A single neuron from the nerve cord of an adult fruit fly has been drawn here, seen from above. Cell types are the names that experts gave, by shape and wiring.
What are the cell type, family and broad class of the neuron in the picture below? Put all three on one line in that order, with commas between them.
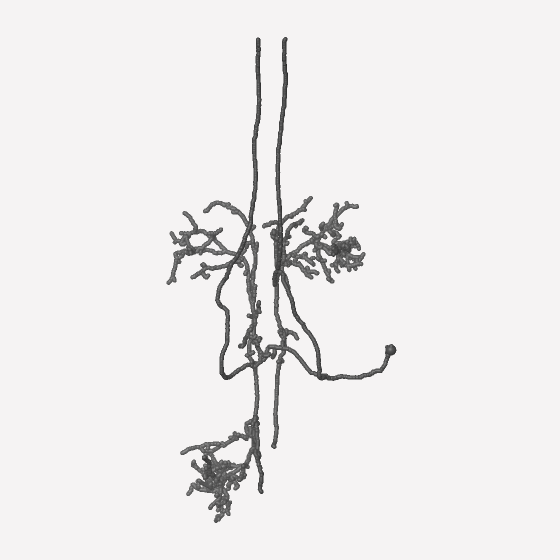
AN09B031, hemilineage 09B, ascending neuron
